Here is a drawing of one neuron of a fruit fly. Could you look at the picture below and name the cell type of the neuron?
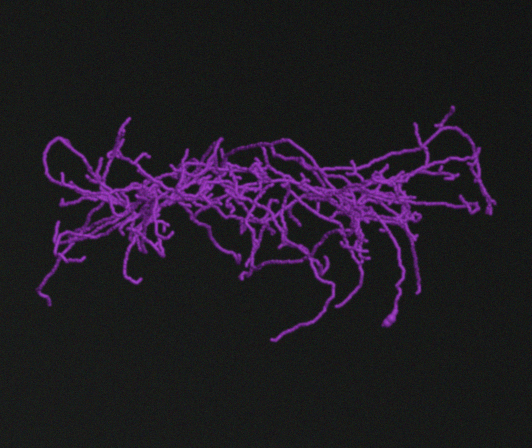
IN12A021_a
